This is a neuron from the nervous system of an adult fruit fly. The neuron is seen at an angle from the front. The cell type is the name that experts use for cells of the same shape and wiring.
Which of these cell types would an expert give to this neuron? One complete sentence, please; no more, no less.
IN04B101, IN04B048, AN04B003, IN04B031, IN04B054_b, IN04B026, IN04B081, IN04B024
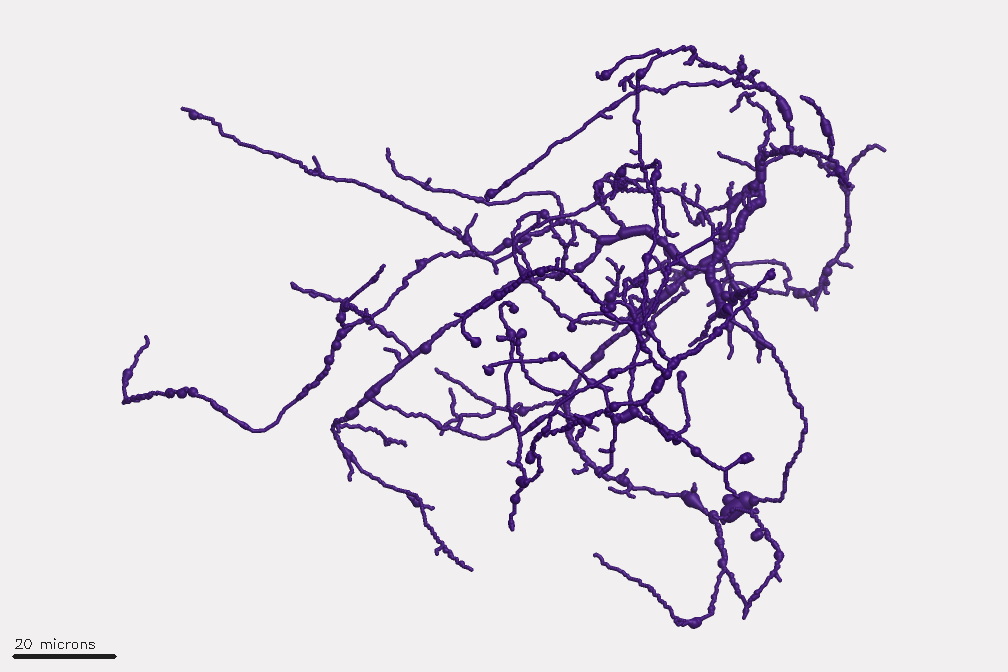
This neuron is typed as IN04B024.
